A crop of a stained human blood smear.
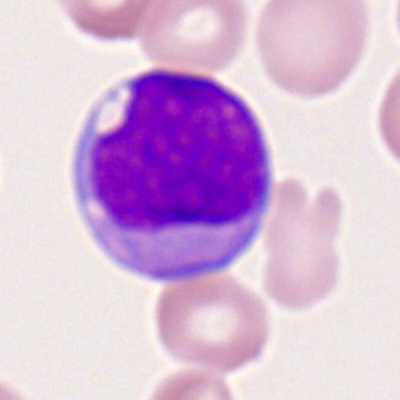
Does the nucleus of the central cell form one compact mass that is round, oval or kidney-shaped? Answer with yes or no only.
Yes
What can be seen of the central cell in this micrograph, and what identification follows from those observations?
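Chromatin first: fine, evenly dispersed and deep purple, with no coarse clumps. Nucleus next: several small pale pinkish spots, likely nucleoli, are scattered through it, and a small clear unstained area sits at its upper left edge. Cytoplasm last: scant and pale blue, widest as a crescent along the bottom of the cell. This is a myeloblast.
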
